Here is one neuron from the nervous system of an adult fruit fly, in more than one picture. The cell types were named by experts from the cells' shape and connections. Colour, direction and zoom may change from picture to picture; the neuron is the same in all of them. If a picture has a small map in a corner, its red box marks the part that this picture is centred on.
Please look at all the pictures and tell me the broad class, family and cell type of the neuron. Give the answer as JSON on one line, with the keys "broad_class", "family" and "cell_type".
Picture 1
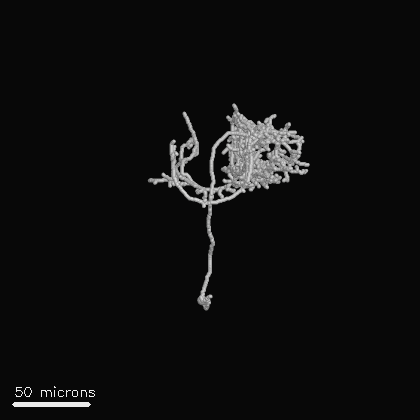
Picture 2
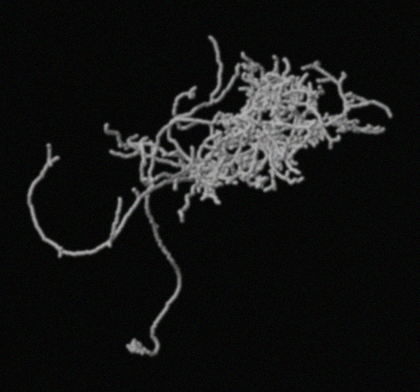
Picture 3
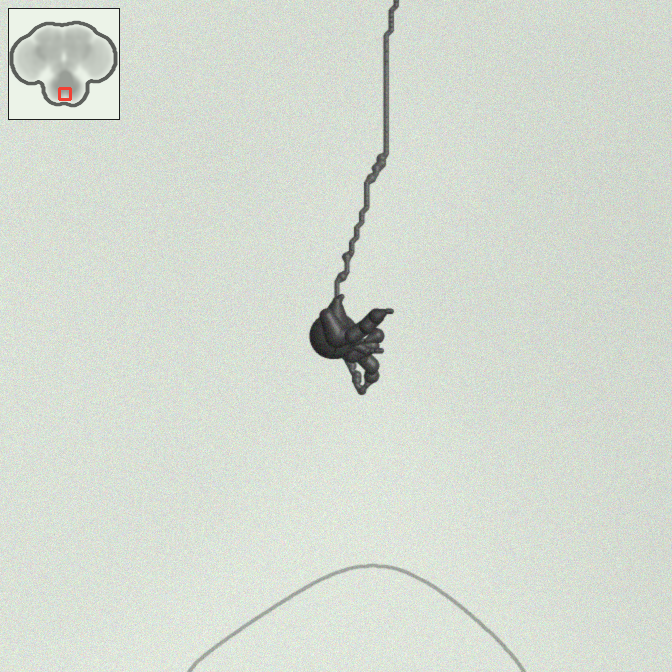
{"broad_class": "nerve-cord intrinsic neuron", "family": "hemilineage 02A", "cell_type": "IN02A026"}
